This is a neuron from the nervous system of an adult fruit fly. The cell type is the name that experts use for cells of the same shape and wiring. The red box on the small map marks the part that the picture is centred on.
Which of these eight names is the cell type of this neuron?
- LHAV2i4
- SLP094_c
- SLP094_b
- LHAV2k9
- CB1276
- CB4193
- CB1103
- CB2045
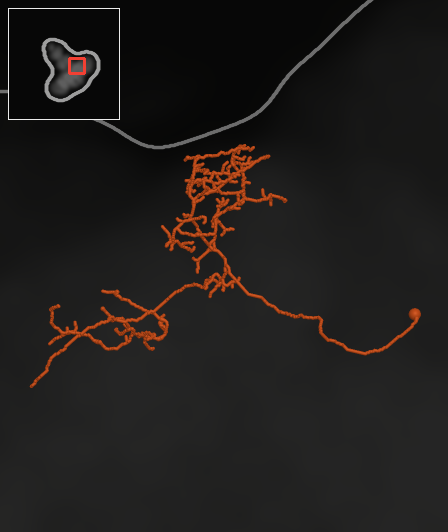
CB4193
